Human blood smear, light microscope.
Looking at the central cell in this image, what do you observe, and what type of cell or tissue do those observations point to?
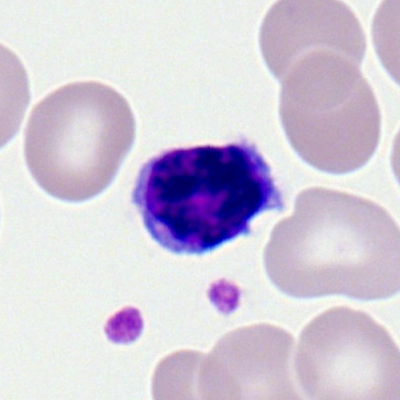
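Cytoplasm is most visible along the lower left edge of the cell, and no granules are seen in it. Fine short projections make the upper right margin ragged. No vacuoles are seen. The name for this cell is lymphocyte.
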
